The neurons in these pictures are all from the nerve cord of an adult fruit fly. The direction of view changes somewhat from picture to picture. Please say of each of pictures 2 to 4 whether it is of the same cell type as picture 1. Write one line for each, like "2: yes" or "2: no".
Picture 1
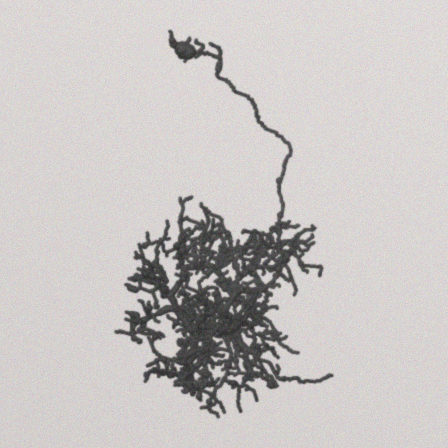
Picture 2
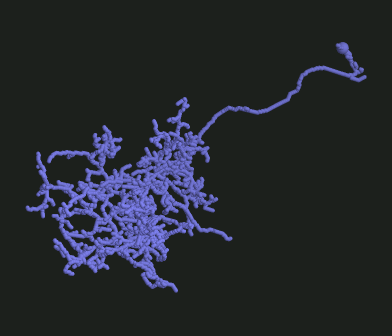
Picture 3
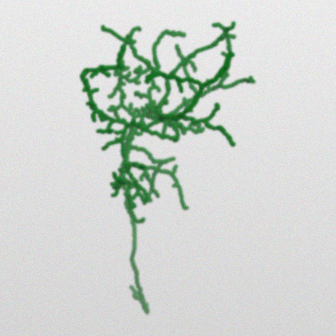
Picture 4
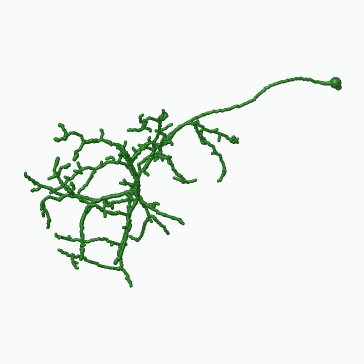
2: yes
3: no
4: no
